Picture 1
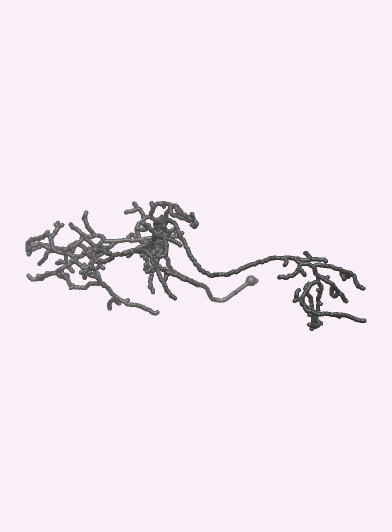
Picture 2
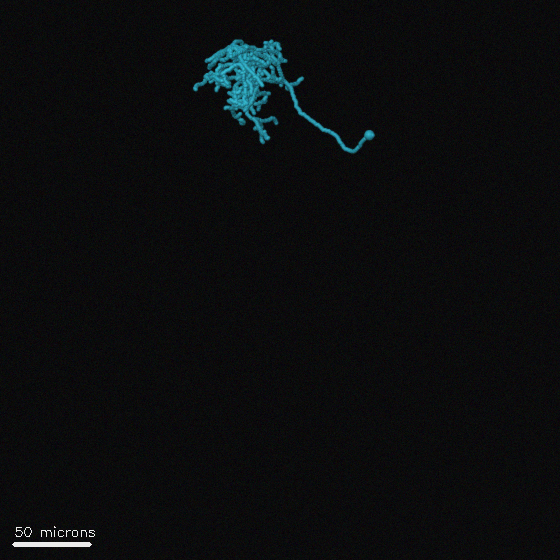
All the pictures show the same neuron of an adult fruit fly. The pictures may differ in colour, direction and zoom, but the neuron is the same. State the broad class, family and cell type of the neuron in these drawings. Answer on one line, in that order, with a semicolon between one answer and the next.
central-brain intrinsic neuron; hemilineage DM6_dorso_lateral; SIP076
